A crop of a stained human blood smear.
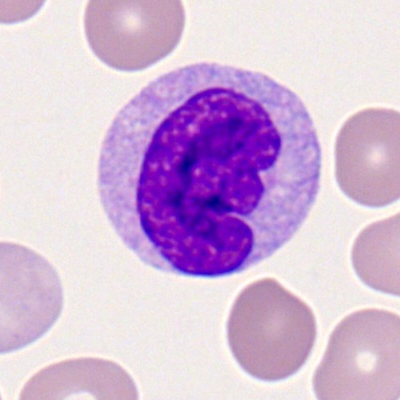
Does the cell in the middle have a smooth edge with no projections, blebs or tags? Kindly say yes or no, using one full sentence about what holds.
Yes, the edge of the cell is even, with no ragged parts or projections.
